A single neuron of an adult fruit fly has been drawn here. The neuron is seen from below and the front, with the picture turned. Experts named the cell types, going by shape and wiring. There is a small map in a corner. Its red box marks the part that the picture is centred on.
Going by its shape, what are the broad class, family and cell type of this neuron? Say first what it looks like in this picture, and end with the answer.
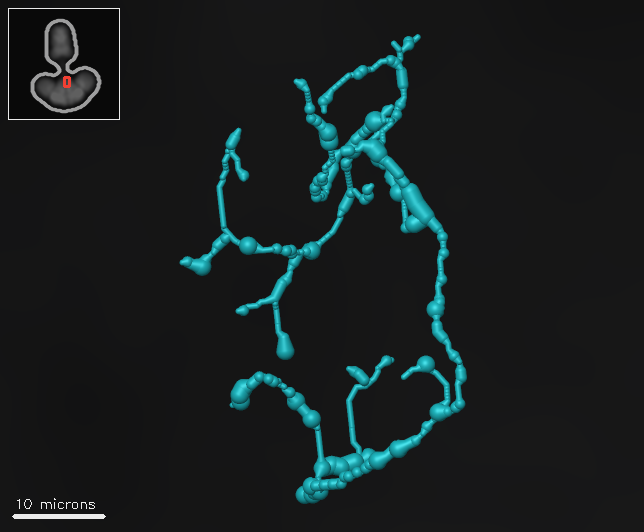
It is in the brain and does not reach the nerve cord. No cell body is drawn. From top to bottom in the picture it spans about 50 microns. This is a sensory neuron entering the brain. Its family is called class mechanosensory. It is of cell type BM_Taste.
